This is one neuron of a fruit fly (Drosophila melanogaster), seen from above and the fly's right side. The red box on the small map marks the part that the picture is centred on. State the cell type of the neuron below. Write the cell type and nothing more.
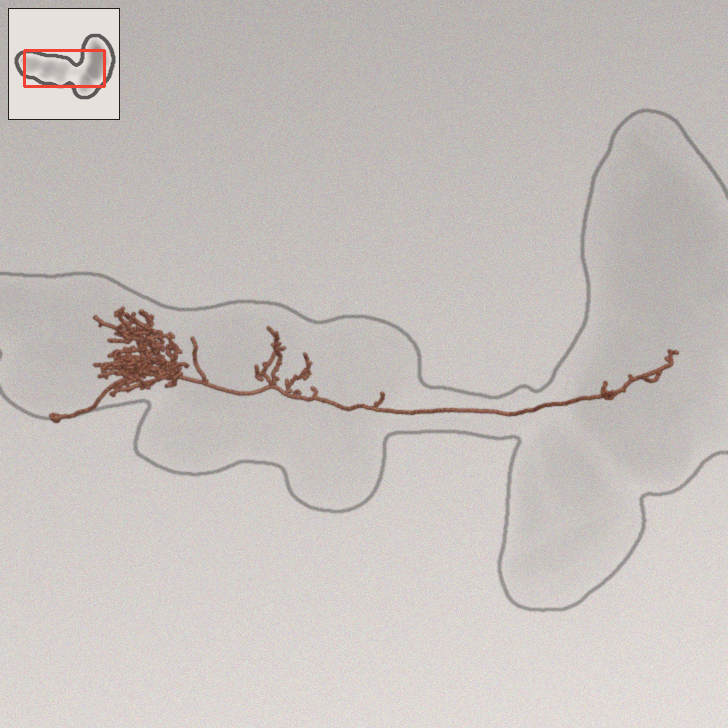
INXXX063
